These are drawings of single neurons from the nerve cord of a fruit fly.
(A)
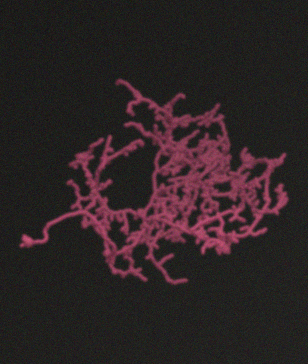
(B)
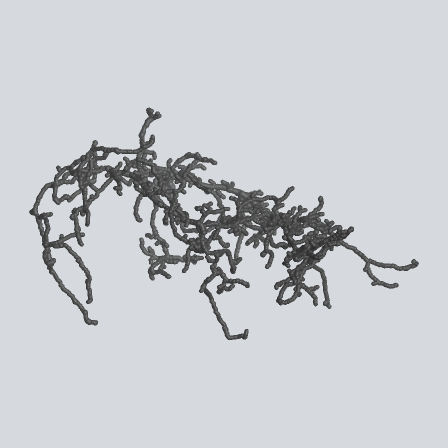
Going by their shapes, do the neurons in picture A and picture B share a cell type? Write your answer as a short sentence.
They are of different cell types.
